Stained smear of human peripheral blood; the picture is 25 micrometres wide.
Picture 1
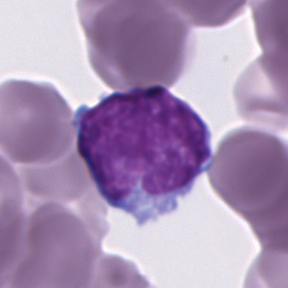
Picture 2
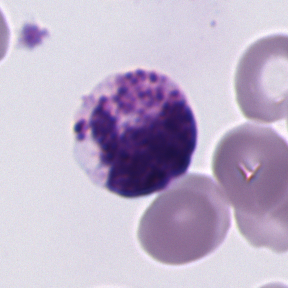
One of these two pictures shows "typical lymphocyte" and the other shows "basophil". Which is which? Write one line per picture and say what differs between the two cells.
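The cell in picture 1 is a typical lymphocyte. No distinct granules can be seen in the cytoplasm.
The cell in picture 2 is a basophil. Coarse, dark purple granules crowd over most of the cell.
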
